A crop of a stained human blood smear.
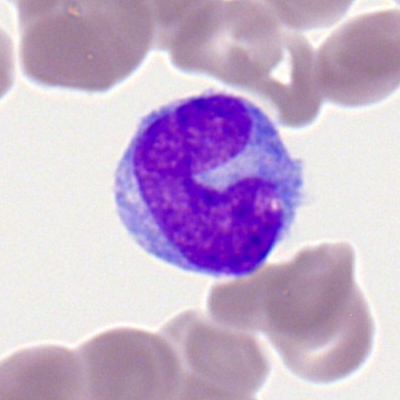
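Monocyte, the central cell, with a roughly round outline. Its nucleus is folded into a horseshoe, and the notch of that horseshoe opens to the right. Look closely and you will find no nucleoli in the nucleus. Along its edge the cell is slightly ragged, with small fuzzy projections.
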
